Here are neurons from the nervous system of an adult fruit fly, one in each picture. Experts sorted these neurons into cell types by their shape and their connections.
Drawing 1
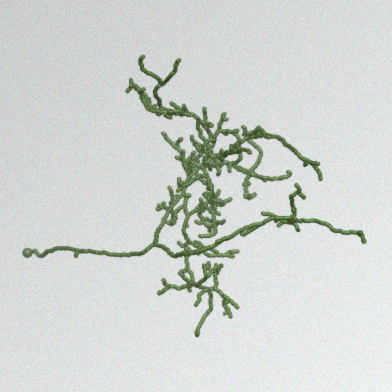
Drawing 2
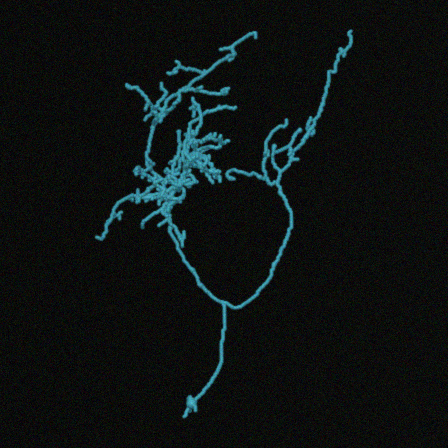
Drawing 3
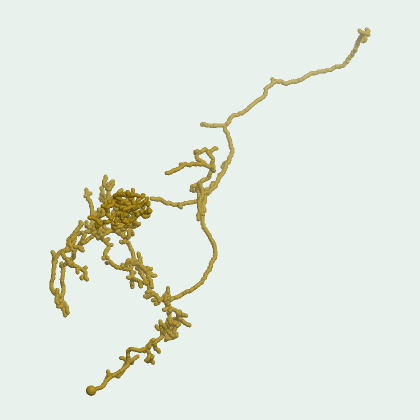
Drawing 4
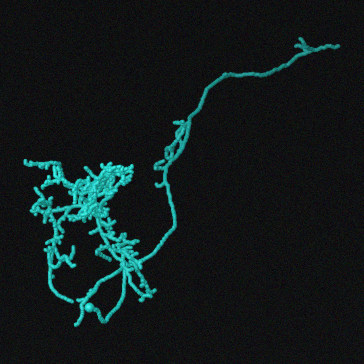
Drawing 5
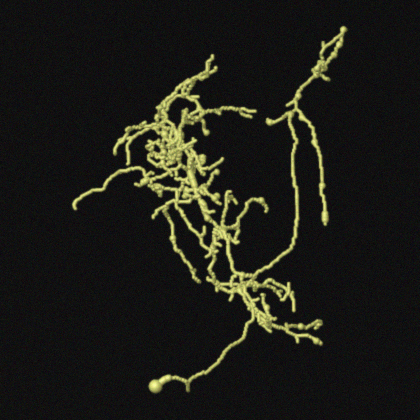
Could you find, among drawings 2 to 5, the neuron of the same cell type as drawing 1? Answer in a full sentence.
The neuron in drawing 5 is of the same cell type.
